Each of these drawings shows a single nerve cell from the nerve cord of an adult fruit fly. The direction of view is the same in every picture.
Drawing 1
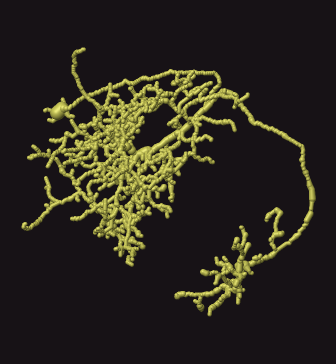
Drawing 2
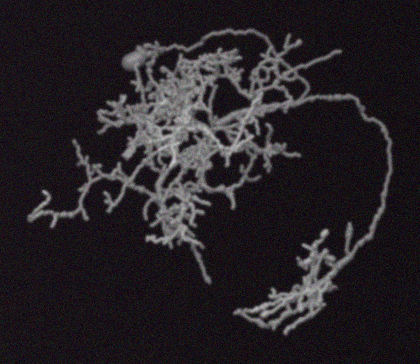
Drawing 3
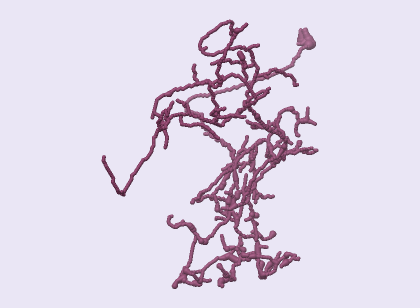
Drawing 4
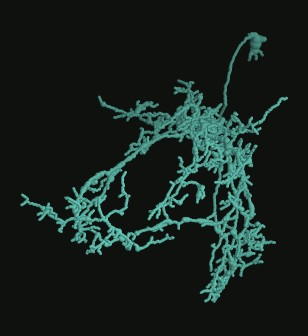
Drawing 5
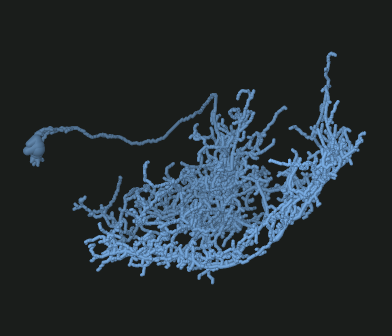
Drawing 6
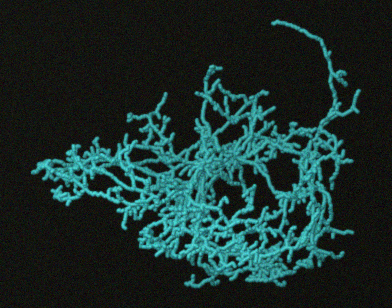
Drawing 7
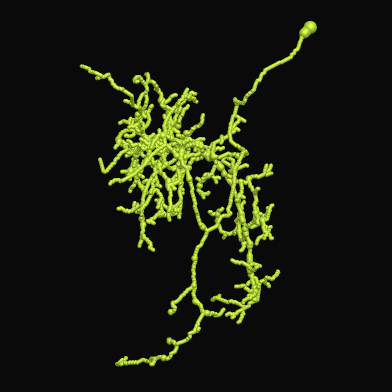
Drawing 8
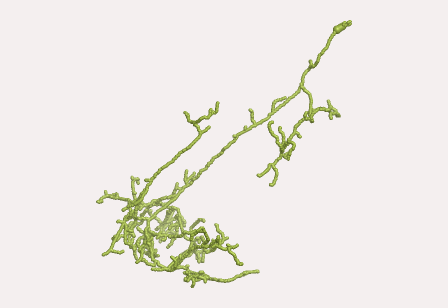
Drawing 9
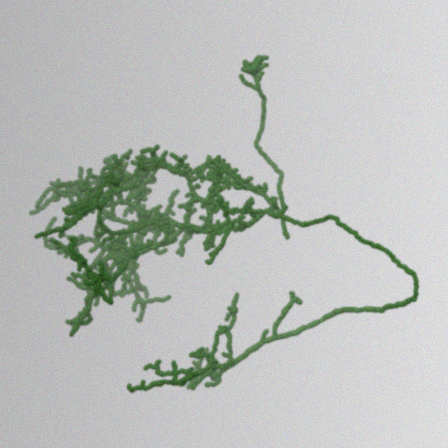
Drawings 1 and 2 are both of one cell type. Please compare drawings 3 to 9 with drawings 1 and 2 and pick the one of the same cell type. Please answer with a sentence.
The nerve cell in drawing 9 is of the same cell type.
